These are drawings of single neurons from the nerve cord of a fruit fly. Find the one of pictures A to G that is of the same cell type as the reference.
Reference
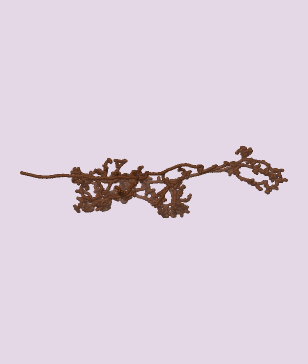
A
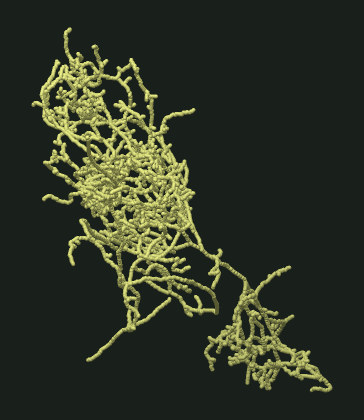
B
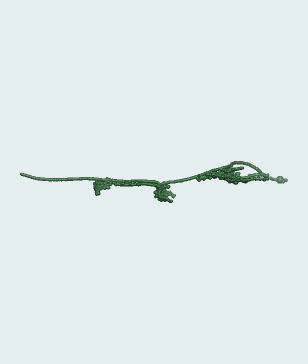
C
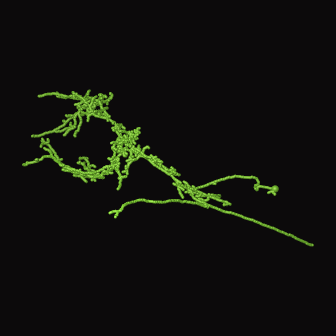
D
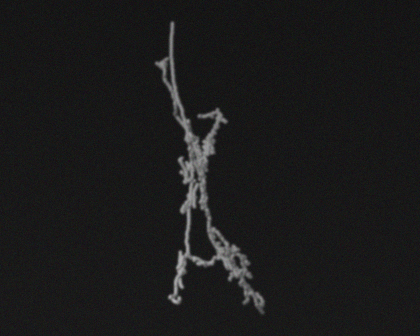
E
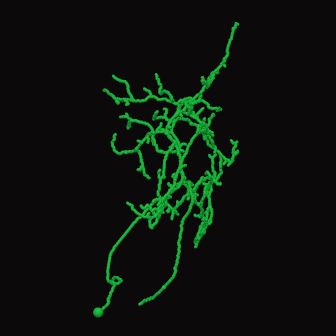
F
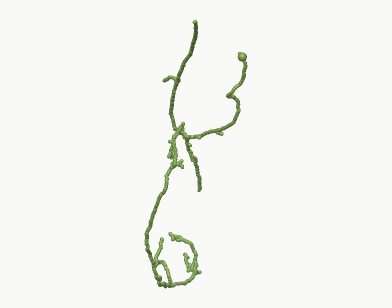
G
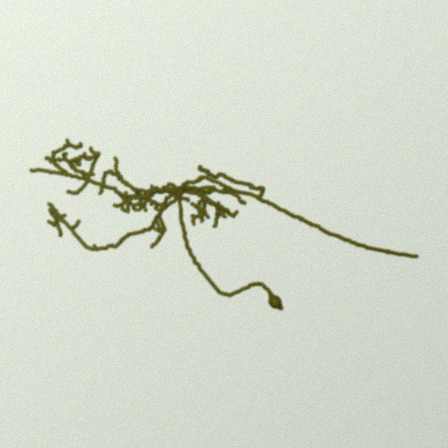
Picture A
